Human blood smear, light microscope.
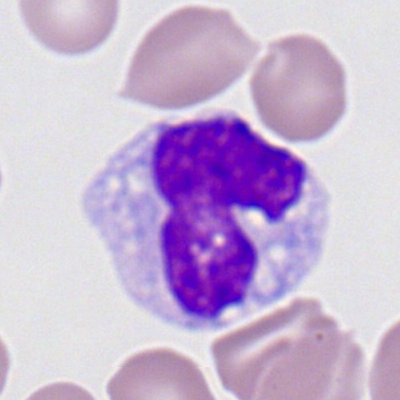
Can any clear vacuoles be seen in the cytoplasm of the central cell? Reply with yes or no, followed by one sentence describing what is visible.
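Yes. Several small clear vacuoles lie in the cytoplasm.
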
